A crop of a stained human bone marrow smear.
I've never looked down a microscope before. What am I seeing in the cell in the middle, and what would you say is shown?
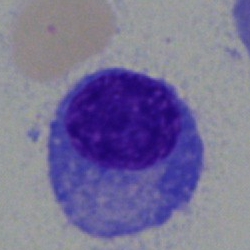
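Look first at the nucleus: it sits off-centre, in the upper part of the cell. See how its dark purple chromatin is coarsely clumped. The cytoplasm is abundant and stained blue, and most of it lies below the nucleus. You are looking at a plasma cell.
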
